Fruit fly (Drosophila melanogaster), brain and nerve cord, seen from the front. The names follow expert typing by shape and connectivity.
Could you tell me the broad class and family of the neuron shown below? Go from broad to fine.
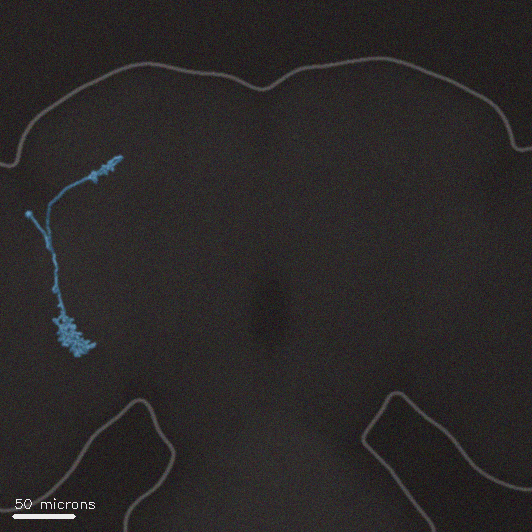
visual projection neuron; hemilineage VPNd2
